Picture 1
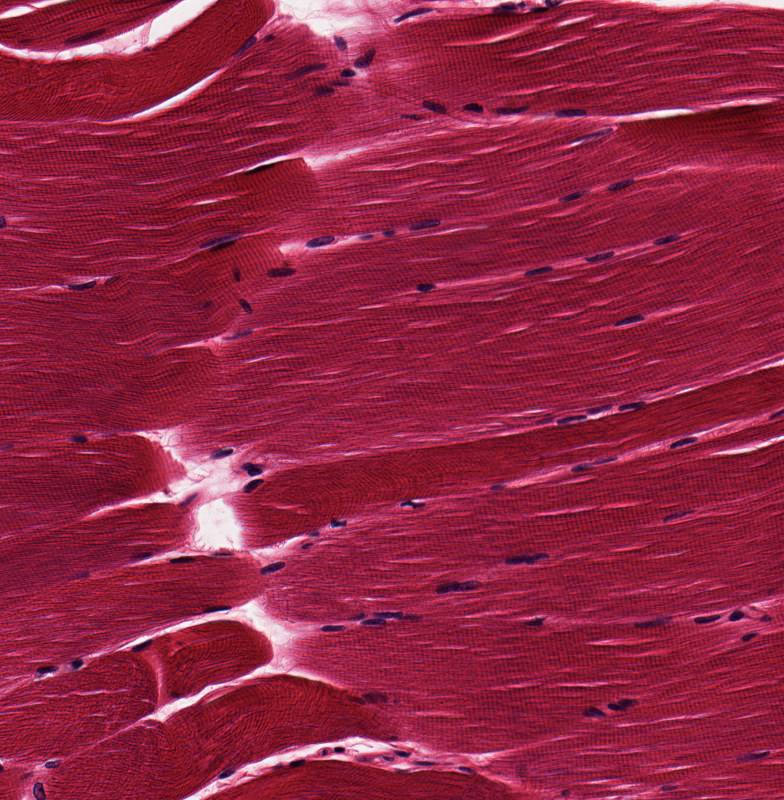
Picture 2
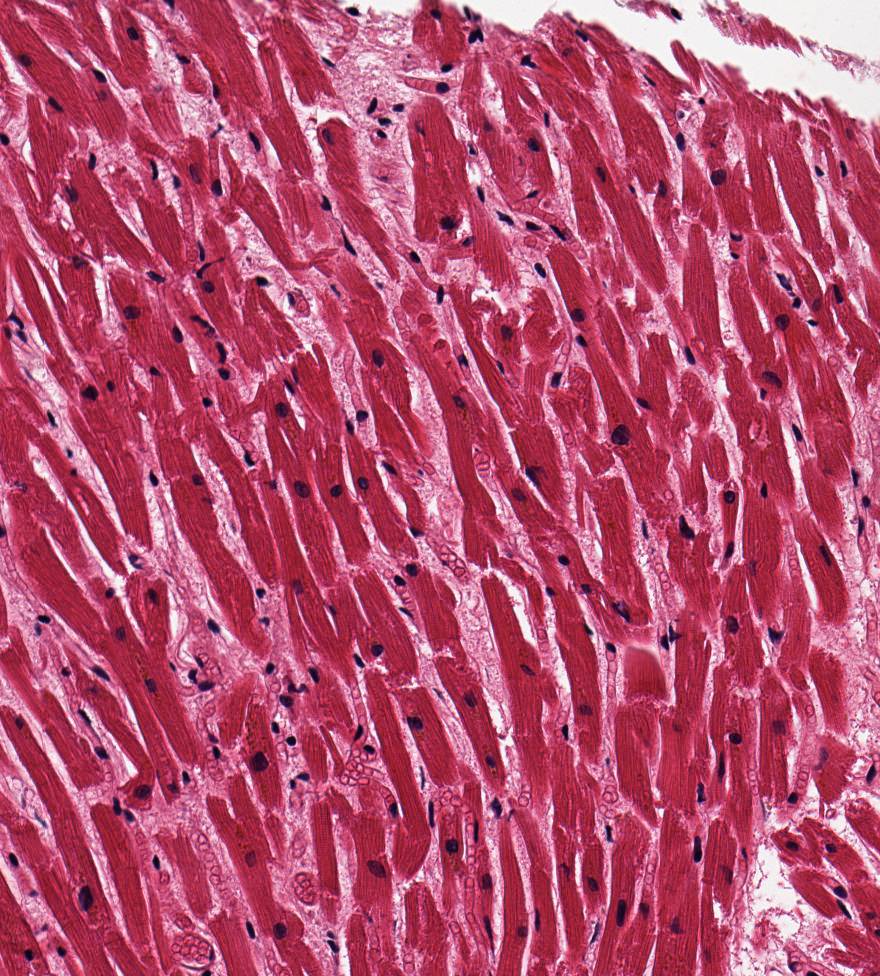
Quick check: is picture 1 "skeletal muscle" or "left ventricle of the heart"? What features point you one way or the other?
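Right, picture 1 is skeletal muscle and picture 2 the left ventricle of the heart. In the skeletal muscle the nuclei are dark purple, elongated and flattened along the fibres, and they sit at the edges, not the centres. Fine transverse cross-striations run along the fibres, whose cytoplasm is an even deep red-pink. In the left ventricle, the oval nuclei lie centrally, and some fibres branch and join neighbouring ones. Between fibres, pale pink loose stroma holds small dark elongated nuclei and capillaries with red blood cells, clearest at lower left.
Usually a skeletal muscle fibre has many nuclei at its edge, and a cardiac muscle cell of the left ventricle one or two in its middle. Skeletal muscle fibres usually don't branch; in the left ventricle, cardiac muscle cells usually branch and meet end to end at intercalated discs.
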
